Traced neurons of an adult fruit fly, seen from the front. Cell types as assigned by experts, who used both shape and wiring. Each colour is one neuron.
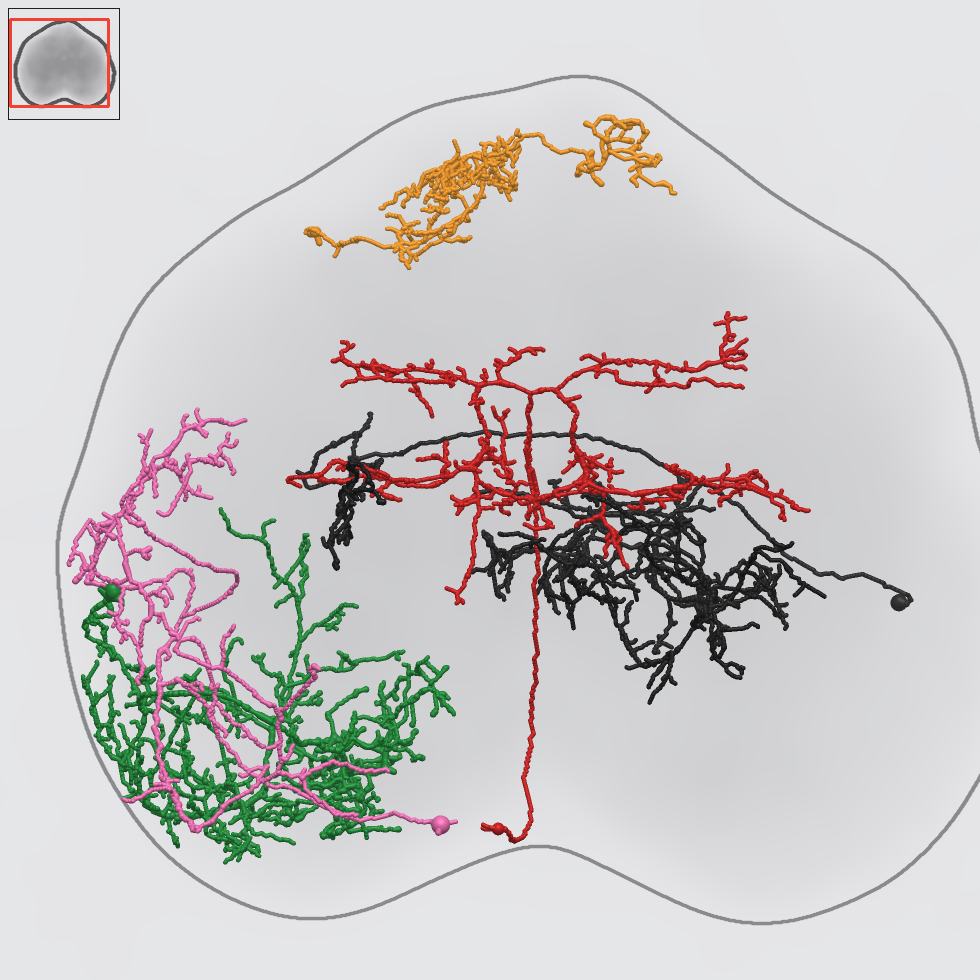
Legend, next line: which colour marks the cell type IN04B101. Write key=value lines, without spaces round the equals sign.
colour=pink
